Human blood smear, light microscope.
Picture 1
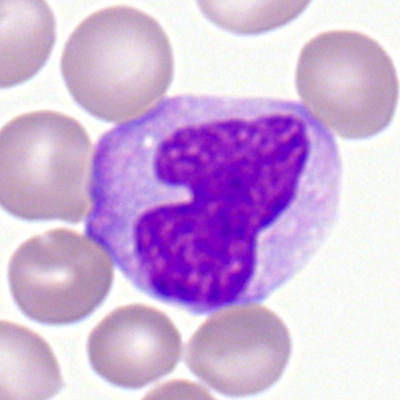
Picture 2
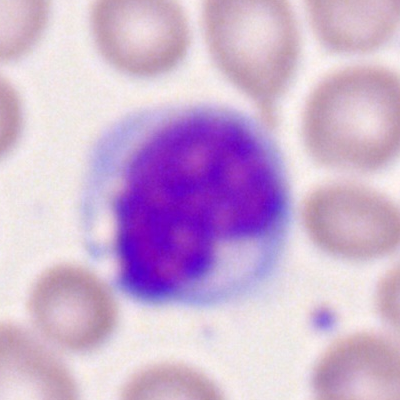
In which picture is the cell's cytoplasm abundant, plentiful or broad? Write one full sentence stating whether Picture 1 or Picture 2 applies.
Picture 1 shows a cell with plenty of cytoplasm around its nucleus.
